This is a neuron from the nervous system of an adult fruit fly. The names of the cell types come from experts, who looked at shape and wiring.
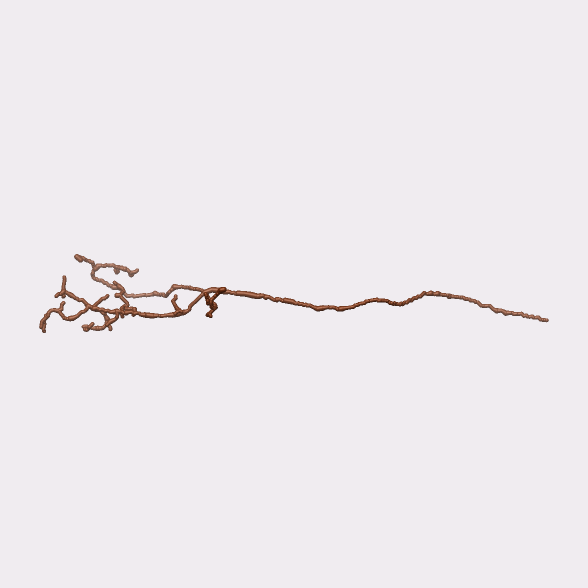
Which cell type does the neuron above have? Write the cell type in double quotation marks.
"SNta14"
